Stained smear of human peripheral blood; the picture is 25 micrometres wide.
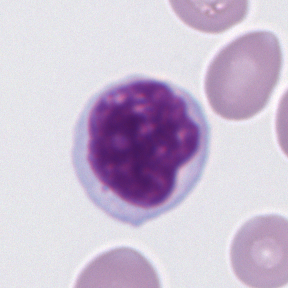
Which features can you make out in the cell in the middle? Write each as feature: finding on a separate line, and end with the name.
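Chromatin: dark purple, coarsely clumped, paler gaps between
Nucleolus: none you'd say stands out
Cytoplasm: pale blue
Vacuoles: none in the cytoplasm
Name: typical lymphocyte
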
